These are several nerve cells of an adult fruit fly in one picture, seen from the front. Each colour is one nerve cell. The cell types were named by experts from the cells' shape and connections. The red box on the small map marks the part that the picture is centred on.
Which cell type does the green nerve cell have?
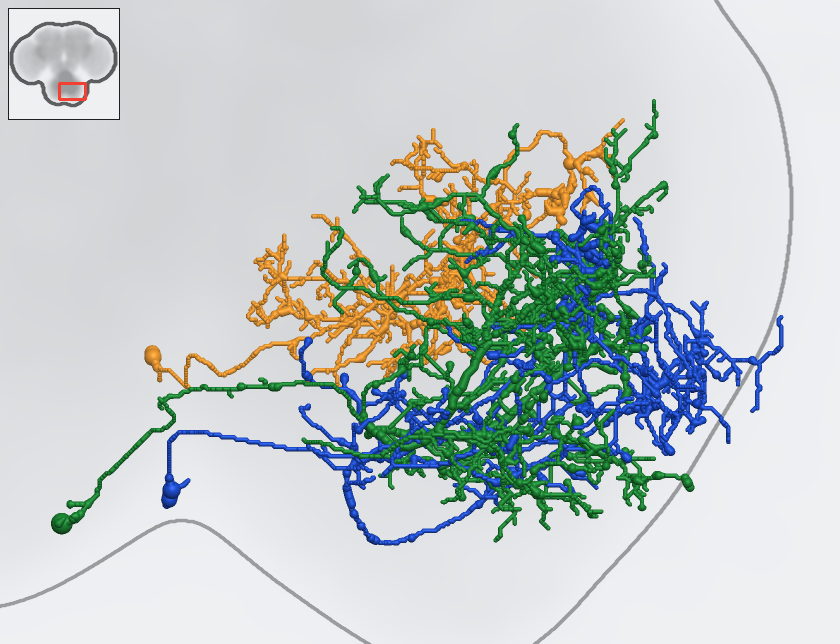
IN14A007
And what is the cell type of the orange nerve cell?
IN13B056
